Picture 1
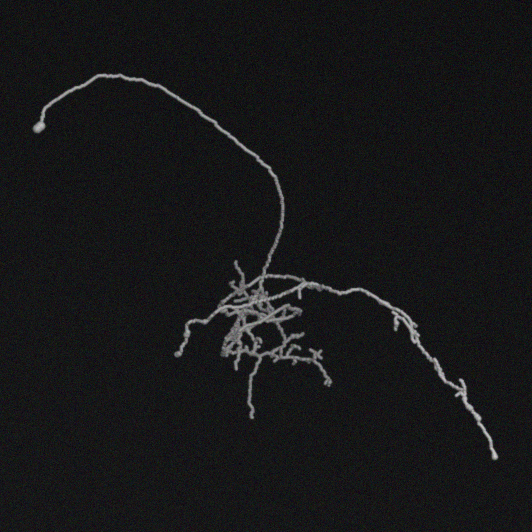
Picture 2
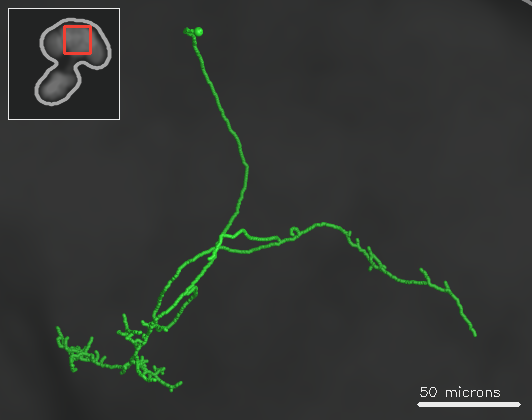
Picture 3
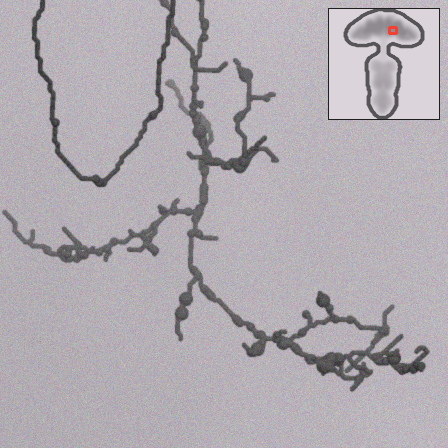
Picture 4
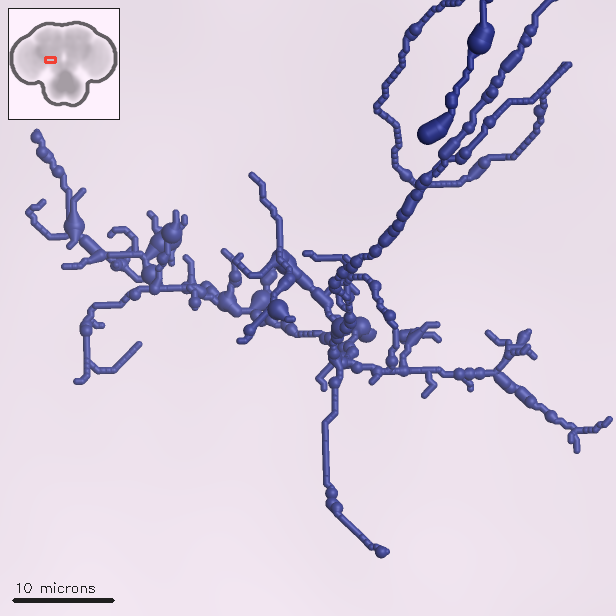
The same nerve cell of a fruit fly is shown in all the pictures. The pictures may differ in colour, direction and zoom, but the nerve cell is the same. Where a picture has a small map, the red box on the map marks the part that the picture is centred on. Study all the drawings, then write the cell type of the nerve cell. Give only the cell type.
WED004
